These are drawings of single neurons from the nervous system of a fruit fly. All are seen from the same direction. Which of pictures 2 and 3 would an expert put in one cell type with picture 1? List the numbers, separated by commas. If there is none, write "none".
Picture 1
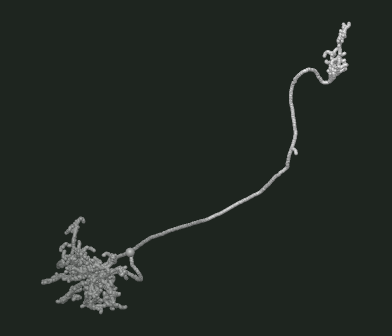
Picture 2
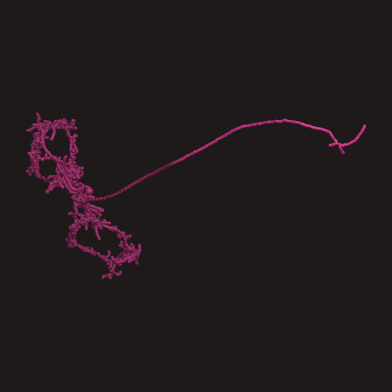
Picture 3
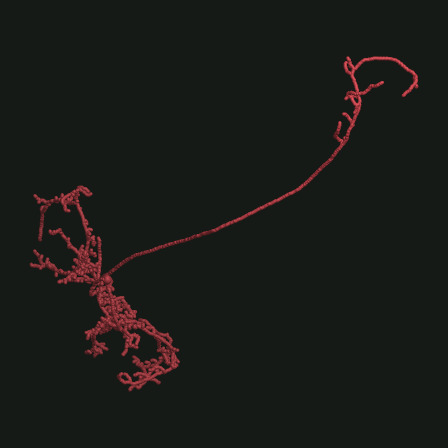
none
